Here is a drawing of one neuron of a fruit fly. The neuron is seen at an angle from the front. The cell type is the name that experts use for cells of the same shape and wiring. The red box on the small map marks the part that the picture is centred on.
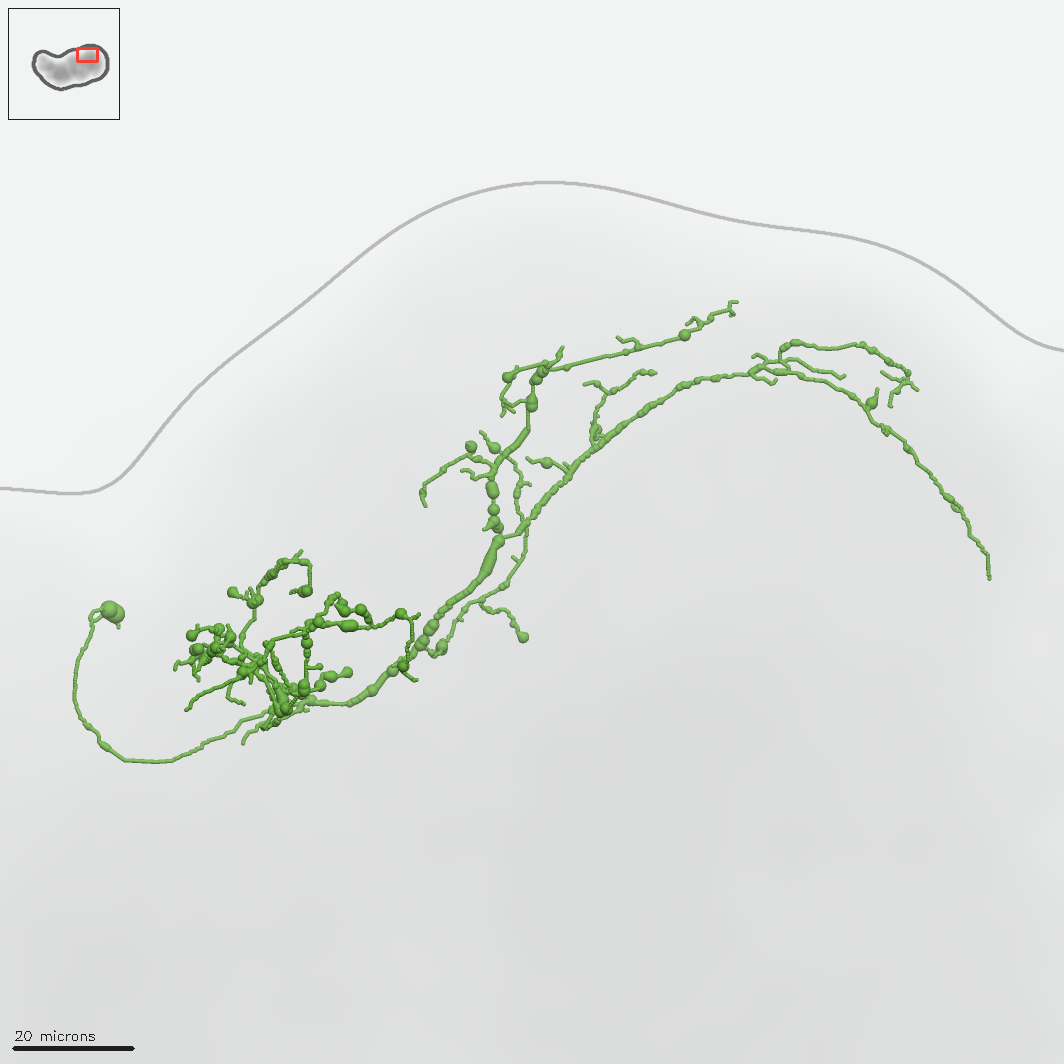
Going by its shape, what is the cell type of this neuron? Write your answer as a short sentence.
The cell type is SMP320.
